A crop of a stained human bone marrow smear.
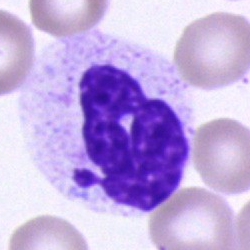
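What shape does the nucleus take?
A thick band, curved and folded, with a small clear gap between its folds near the centre.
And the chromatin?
Dark purple and clumped, though I notice small paler patches in it.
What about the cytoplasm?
There's plenty of it, pale lilac, with fine purple granules scattered through.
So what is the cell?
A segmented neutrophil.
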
